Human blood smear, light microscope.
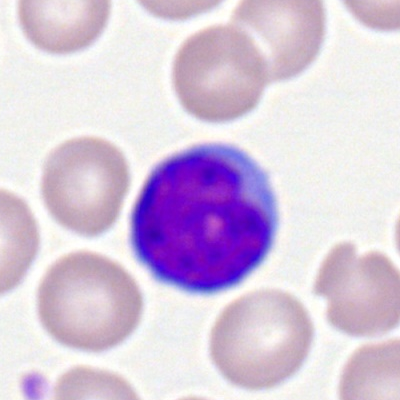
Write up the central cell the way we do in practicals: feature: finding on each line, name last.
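Outline: round and smooth
Nucleus: fills most of the cell
Chromatin: dense and clumped
Cytoplasm: widest at the upper right
Name: lymphocyte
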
